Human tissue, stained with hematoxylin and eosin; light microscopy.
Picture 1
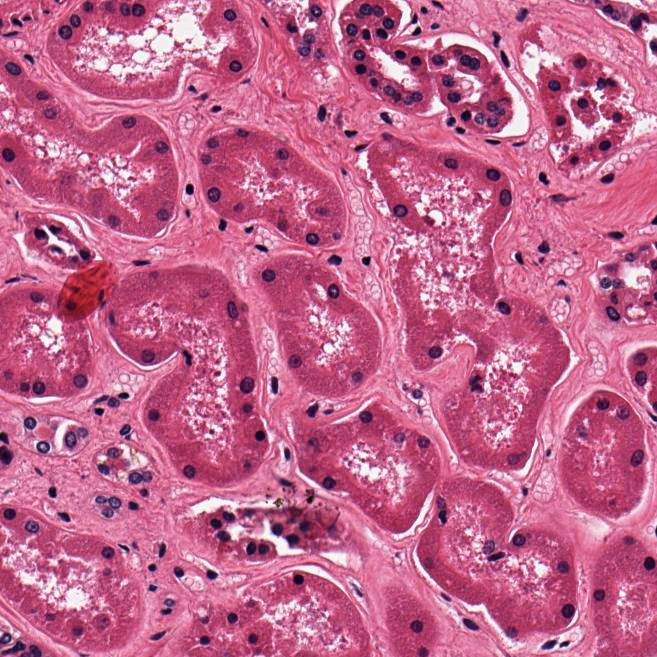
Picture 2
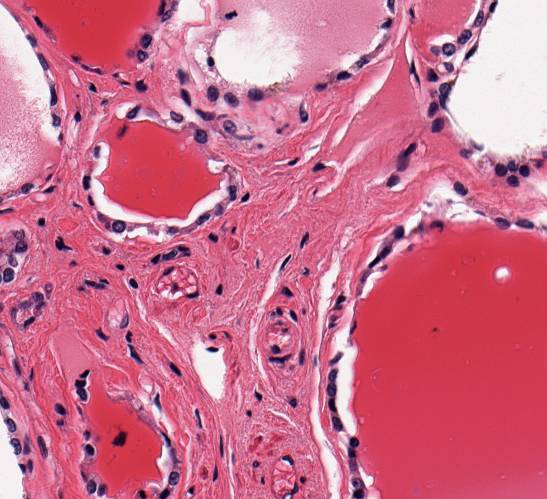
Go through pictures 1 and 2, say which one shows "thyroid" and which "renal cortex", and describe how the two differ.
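First, identity: picture 1 is renal cortex, picture 2 is thyroid. Second, structures: the renal cortex is filled with closely packed tubules in cross and oblique section, whereas the thyroid has rounded follicles of homogeneous pink colloid around the edges and corners of the field. Third, lining: both are lined by a single layer of cells, but the tubular cells have abundant granular pink cytoplasm with round dark nuclei mostly toward the base, while the follicle cells are flattened to low cuboidal. Fourth, stroma: between the tubules it forms narrow pink fibrous bands with scattered small, dark, elongated nuclei; in the thyroid a broad band of pink fibrous connective tissue with scattered spindle-shaped nuclei runs through the middle of the field, carrying small vessels with red blood cells in its lower centre.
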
